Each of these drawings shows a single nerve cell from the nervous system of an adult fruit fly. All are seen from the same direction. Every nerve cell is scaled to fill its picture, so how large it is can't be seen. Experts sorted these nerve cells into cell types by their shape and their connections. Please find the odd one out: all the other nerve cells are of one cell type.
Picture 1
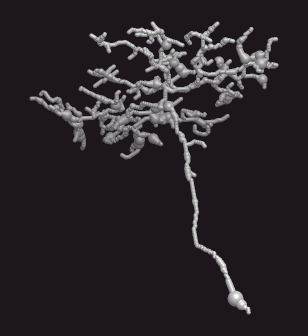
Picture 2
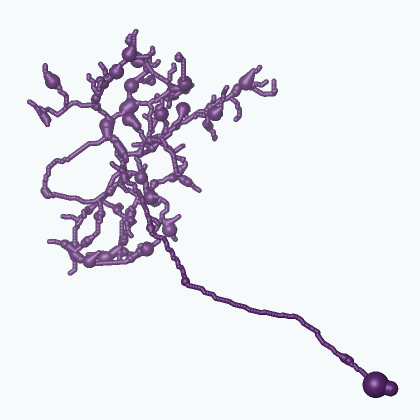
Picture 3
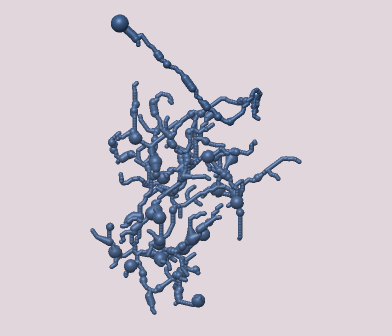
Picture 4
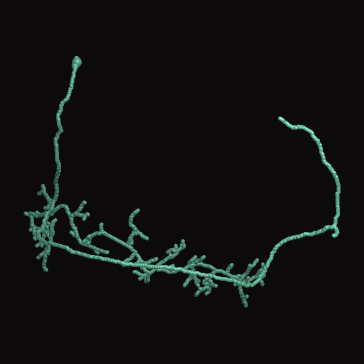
4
